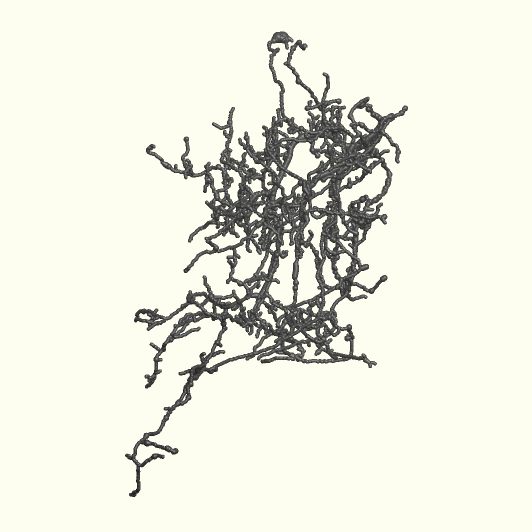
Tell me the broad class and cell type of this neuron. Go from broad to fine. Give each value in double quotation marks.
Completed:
"nerve-cord intrinsic neuron", "INXXX129"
